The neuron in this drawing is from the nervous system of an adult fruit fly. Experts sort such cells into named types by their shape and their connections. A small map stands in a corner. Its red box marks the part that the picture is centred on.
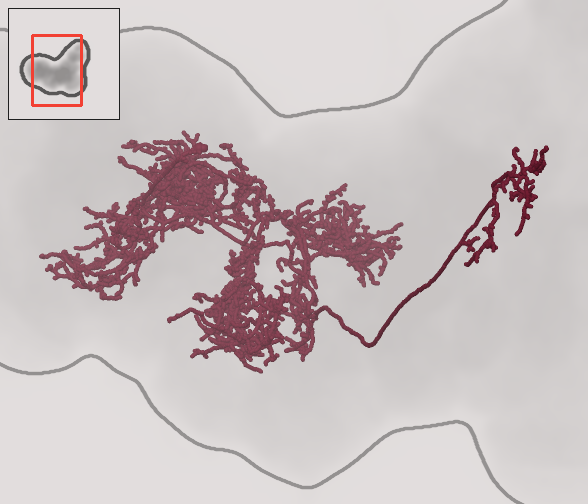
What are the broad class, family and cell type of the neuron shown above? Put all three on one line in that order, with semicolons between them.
descending neuron; DNpe; DNpe042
